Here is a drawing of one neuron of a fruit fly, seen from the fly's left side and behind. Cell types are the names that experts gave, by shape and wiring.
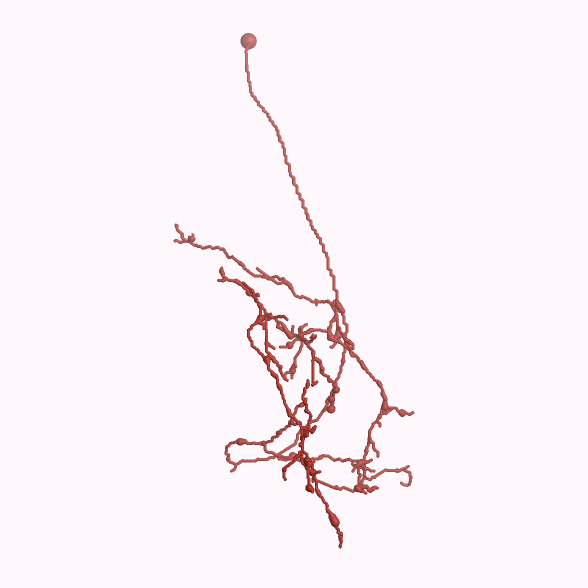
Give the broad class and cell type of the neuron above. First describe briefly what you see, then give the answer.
The cell body is at the top of the picture. The picture shows dozens of branch ends. It is a central-brain intrinsic neuron. Its cell type is CB1227.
